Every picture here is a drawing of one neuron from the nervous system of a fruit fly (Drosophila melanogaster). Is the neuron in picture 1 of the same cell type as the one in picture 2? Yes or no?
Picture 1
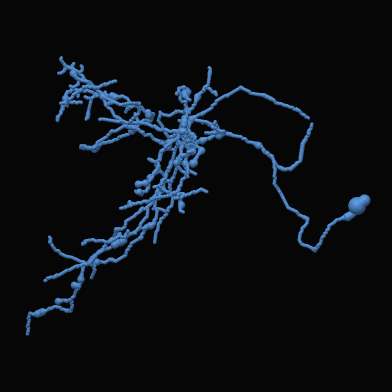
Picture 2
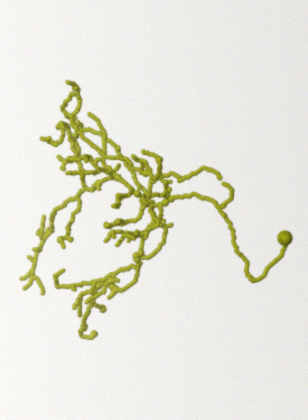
yes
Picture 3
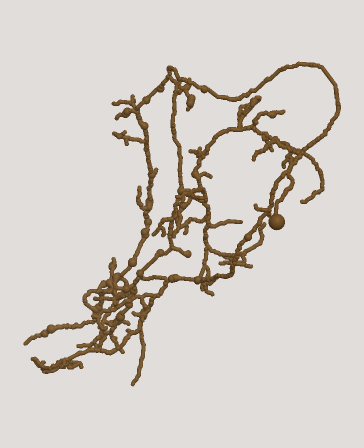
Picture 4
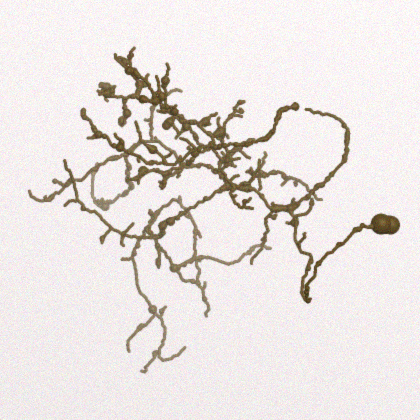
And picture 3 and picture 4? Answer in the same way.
no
